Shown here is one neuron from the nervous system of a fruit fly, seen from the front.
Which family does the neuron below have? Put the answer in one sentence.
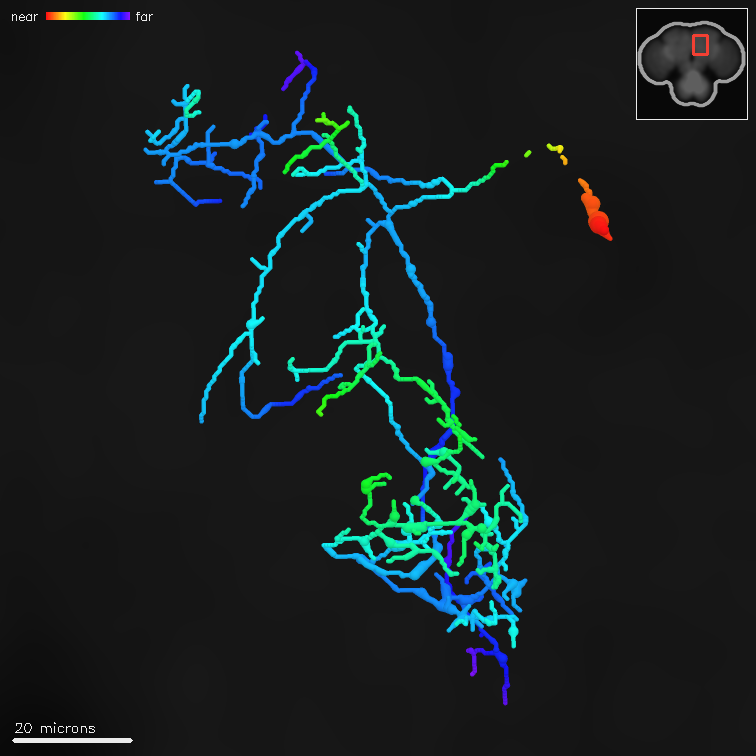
The family is hemilineage CREa2_ventral.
